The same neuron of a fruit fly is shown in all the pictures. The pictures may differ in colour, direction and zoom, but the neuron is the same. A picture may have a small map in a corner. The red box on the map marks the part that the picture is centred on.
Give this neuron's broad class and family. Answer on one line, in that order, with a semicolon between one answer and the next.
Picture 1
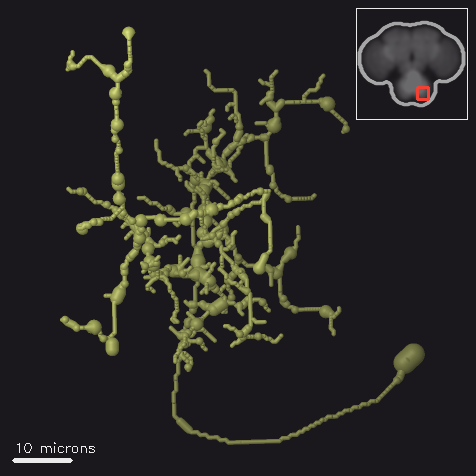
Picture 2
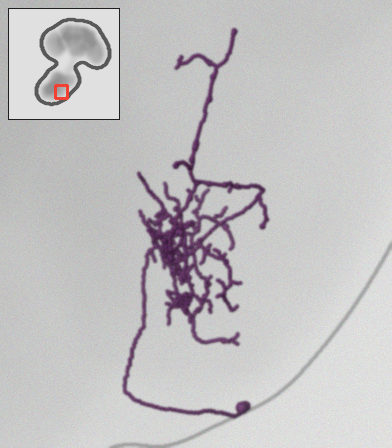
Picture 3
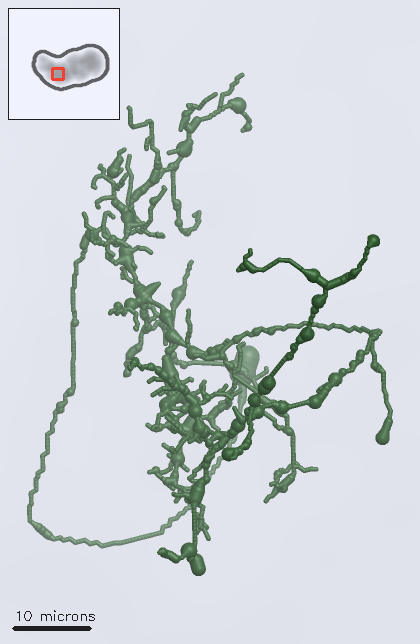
nerve-cord intrinsic neuron; hemilineage 20A.22A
